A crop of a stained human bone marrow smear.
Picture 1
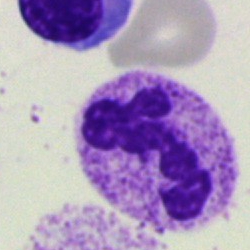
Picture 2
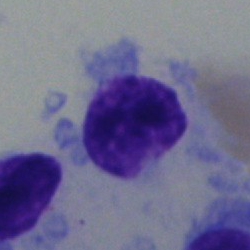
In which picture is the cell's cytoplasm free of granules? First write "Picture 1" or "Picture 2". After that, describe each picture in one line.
Picture 2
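What picture 1 shows: Fine violet granules fill the cytoplasm evenly.
What picture 2 shows: No granules are seen in the cytoplasm.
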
